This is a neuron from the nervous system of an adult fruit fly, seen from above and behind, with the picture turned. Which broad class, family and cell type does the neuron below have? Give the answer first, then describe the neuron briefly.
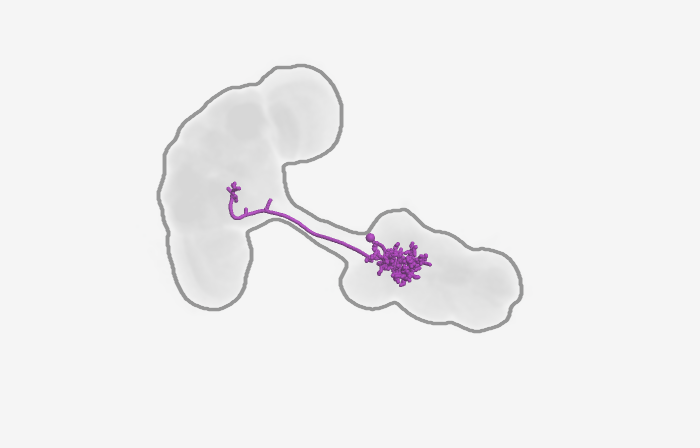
This is an ascending neuron. The family is hemilineage 08B. Its cell type is AN08B049. It reaches both the brain and the nerve cord, passing through the neck. The cell body is in the middle of the picture.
